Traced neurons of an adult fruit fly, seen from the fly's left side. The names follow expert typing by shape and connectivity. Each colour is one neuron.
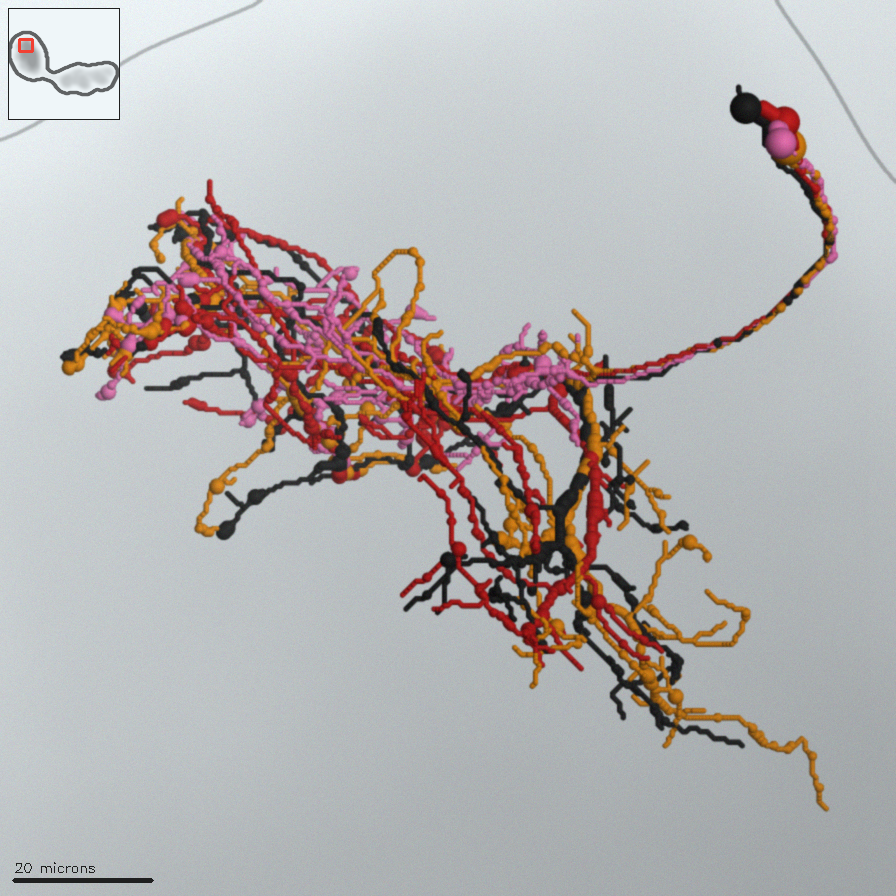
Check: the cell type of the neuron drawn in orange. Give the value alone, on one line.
SMP248_c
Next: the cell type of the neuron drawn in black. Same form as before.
SMP248_a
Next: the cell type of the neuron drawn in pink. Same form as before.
SMP248_d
